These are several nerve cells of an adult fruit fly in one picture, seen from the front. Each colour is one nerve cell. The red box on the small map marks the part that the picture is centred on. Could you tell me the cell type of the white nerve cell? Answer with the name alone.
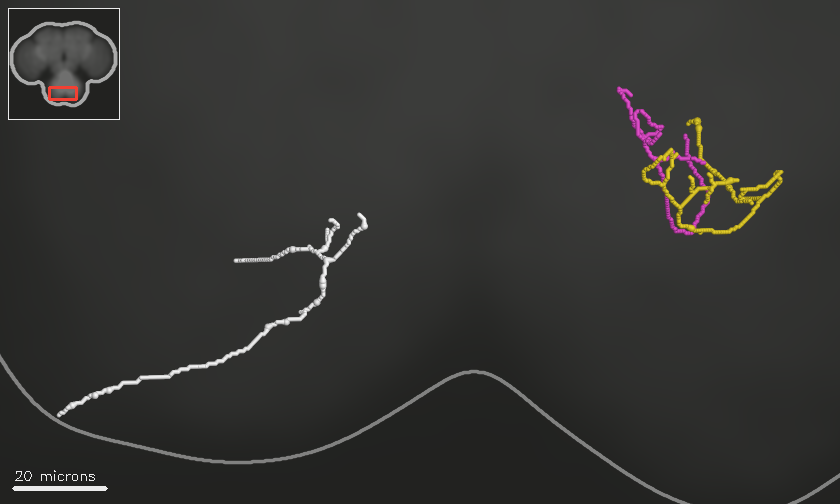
SNta29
